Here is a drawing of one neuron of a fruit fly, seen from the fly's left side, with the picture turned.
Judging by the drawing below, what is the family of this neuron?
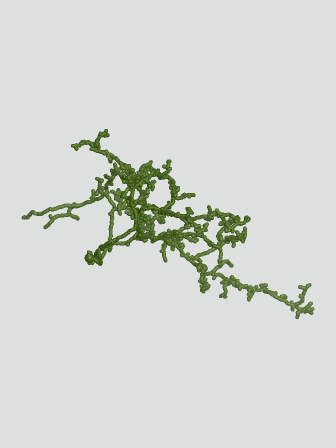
hemilineage VLPa1_lateral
